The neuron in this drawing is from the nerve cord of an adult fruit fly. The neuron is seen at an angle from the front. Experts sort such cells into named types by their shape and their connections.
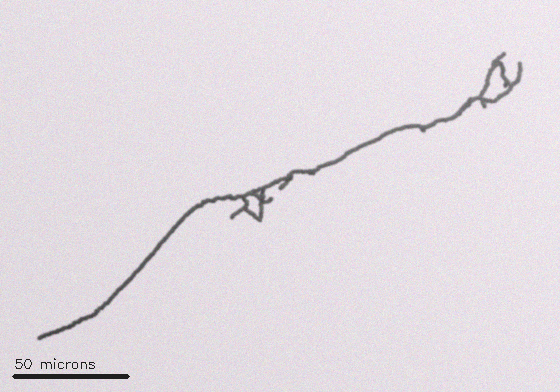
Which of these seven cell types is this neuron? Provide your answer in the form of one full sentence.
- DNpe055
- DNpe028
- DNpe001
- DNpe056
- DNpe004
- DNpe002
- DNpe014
To this neuron applies the cell type name DNpe014.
